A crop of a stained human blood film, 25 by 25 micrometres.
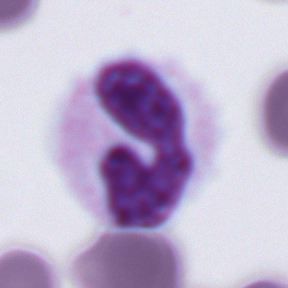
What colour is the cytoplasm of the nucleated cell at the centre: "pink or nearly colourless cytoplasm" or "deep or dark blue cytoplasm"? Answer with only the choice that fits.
Pink or nearly colourless cytoplasm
